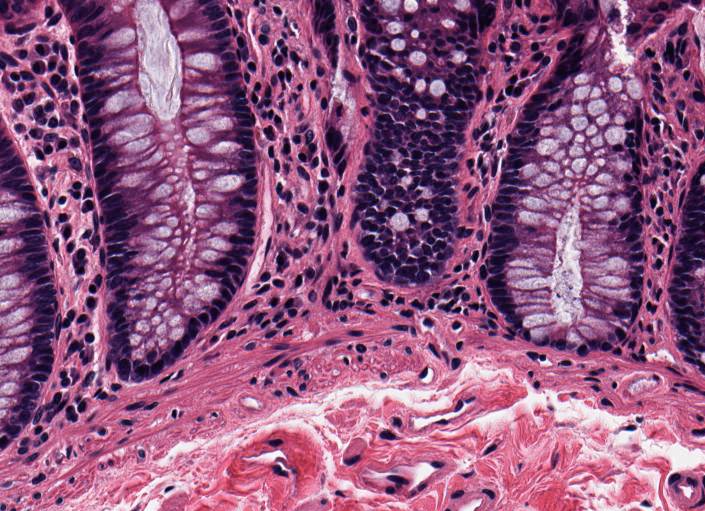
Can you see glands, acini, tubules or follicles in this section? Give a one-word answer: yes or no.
Yes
